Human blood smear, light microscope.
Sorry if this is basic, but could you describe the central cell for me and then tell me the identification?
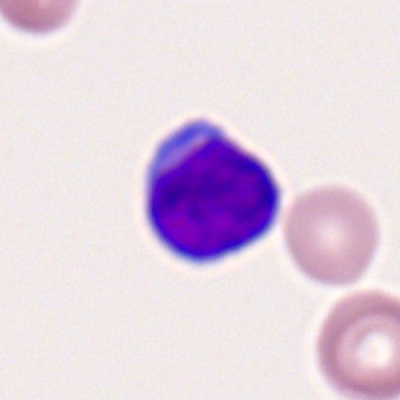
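Nearly the whole cell, it seems, is filled by the nucleus. Its chromatin is dense and deep purple, mottled and clumped in texture. I see only scant cytoplasm, mostly a small blue crescent at the upper left. This is a lymphocyte.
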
